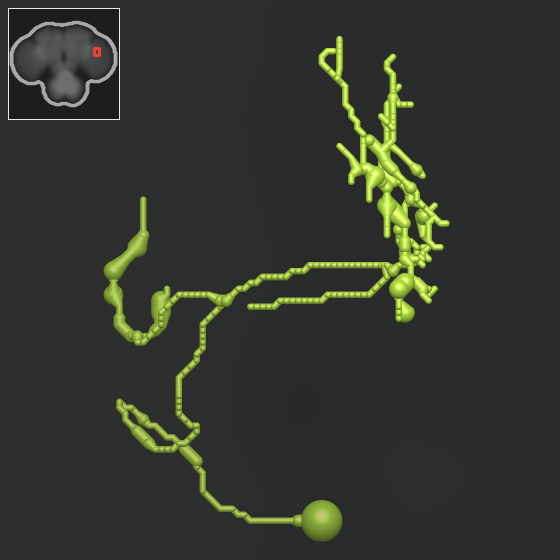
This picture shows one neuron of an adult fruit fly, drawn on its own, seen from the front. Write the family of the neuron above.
T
